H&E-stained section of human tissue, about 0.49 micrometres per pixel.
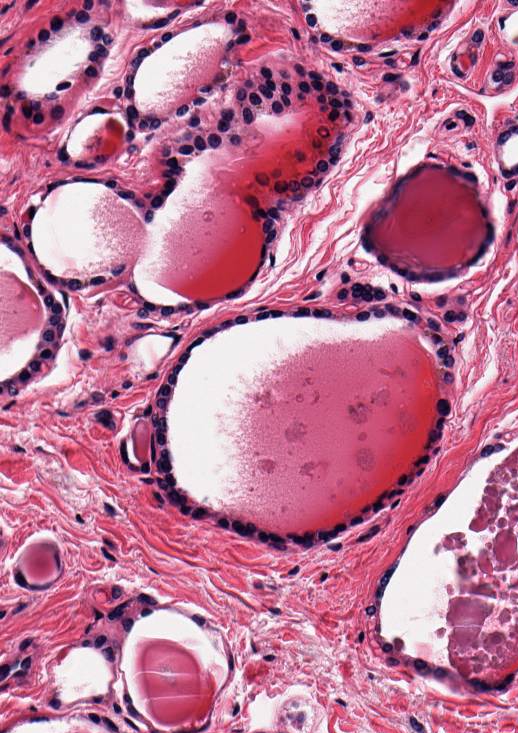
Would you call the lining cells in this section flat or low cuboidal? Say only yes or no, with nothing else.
Yes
